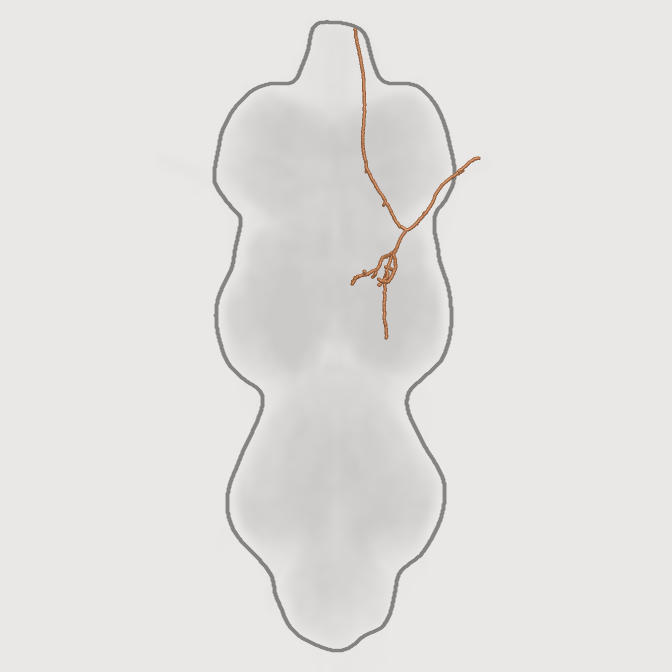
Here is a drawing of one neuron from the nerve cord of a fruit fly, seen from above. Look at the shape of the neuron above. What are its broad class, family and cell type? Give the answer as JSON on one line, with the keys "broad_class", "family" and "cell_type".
{"broad_class": "sensory neuron ascending to the brain", "family": "class mechanosensory proprioceptive", "cell_type": "SApp21"}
